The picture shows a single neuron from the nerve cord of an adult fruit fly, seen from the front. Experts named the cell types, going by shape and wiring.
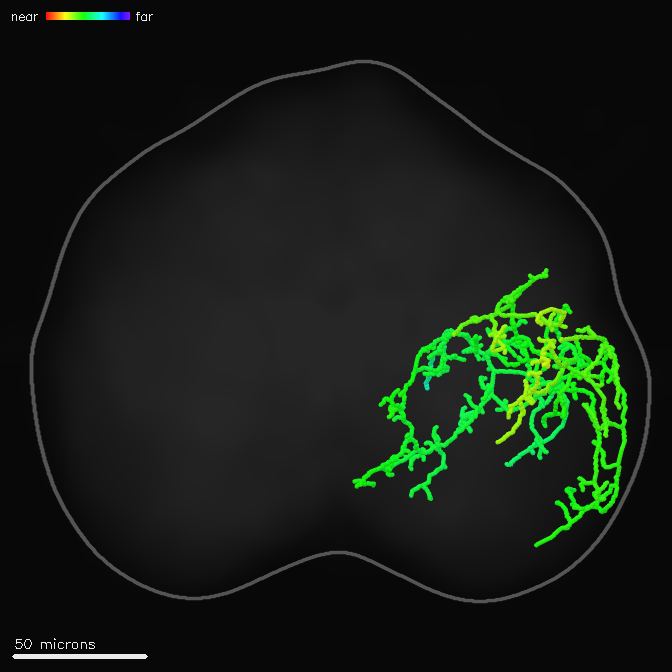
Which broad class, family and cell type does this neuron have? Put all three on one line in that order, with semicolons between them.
nerve-cord intrinsic neuron; hemilineage 03A; IN03A044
